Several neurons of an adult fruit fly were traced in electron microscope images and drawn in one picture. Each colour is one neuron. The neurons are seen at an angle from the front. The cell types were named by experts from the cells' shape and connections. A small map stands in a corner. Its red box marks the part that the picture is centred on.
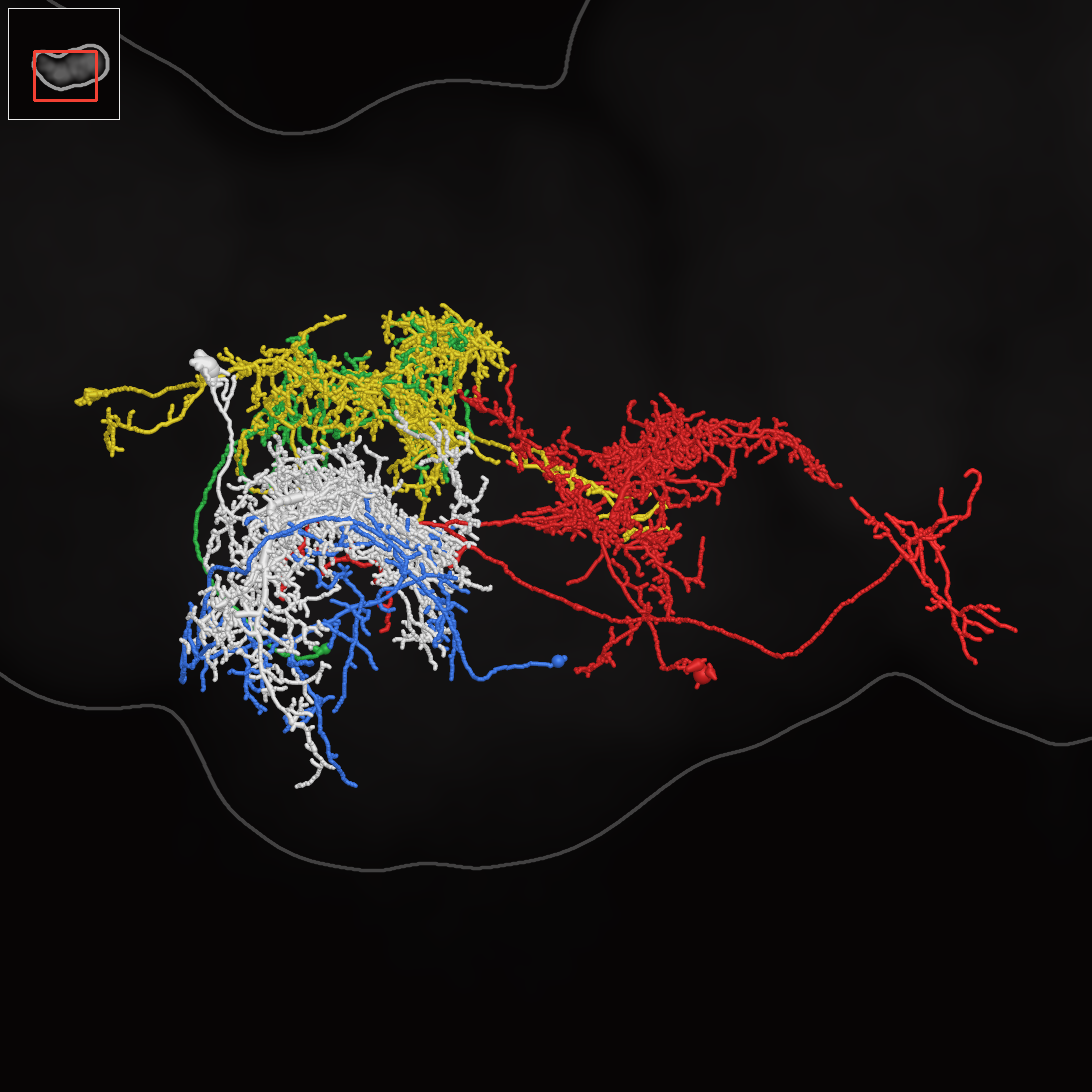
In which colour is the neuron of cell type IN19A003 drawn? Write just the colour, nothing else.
white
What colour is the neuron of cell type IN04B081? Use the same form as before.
green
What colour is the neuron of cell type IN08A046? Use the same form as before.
blue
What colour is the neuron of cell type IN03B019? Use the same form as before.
yellow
